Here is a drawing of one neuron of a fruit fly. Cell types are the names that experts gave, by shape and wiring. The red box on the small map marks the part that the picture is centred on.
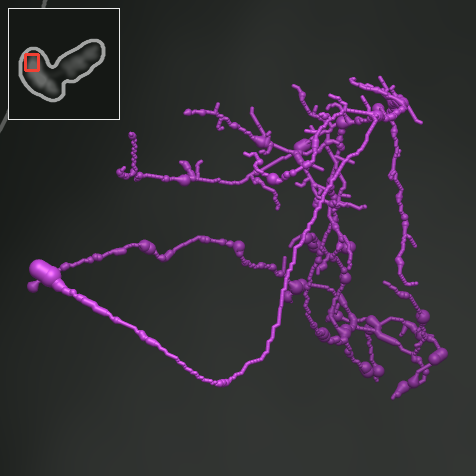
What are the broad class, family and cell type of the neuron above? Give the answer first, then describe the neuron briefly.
This is a central-brain intrinsic neuron. Its family is hemilineage LHa3. It is of cell type CB2467. It lies in the brain. The cell body can be seen on the left of the picture. Dozens of branch ends can be seen.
